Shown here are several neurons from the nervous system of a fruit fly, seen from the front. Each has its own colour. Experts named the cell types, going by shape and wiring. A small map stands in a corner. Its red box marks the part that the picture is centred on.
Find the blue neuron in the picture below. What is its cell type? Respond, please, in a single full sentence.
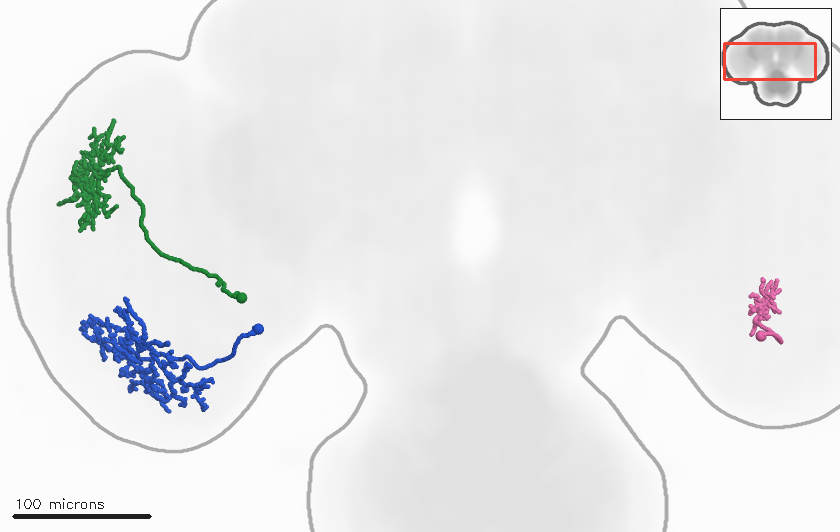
It is Cm11b that this neuron is, by cell type.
